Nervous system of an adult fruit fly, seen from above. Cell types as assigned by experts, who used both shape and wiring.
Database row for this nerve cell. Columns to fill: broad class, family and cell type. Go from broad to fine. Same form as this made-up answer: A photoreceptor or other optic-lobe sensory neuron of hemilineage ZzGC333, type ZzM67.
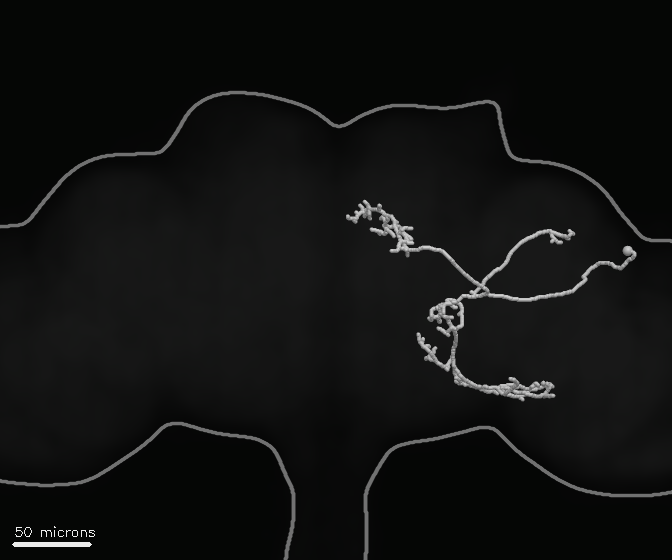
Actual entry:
A central-brain intrinsic neuron of hemilineage SIPa1_ventral, type CB0937.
